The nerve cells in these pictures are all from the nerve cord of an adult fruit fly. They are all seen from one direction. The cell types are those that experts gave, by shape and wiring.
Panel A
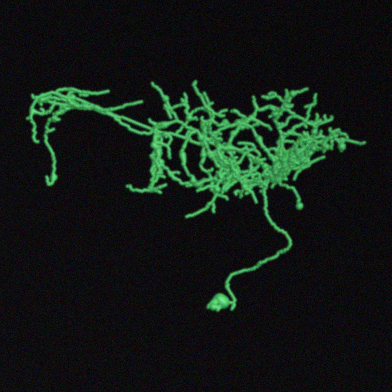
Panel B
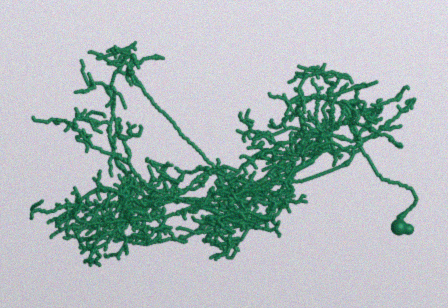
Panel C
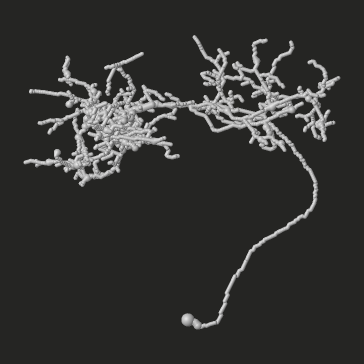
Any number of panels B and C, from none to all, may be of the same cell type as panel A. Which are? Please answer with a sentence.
Panel C is of the same cell type.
